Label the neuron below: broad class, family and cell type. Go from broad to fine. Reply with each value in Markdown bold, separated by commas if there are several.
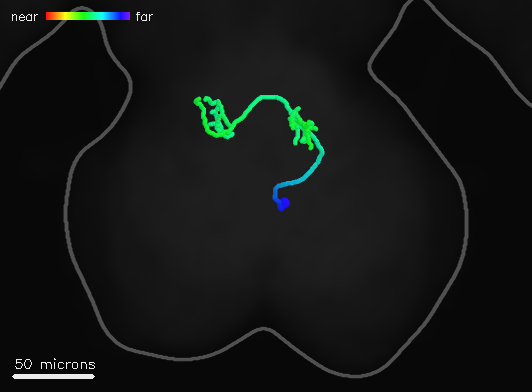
**nerve-cord intrinsic neuron**, **hemilineage 06A**, **IN06A136**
